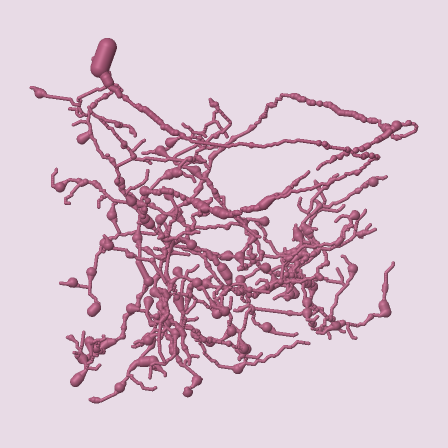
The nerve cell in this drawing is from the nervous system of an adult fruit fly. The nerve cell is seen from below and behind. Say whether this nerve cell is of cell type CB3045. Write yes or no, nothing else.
no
